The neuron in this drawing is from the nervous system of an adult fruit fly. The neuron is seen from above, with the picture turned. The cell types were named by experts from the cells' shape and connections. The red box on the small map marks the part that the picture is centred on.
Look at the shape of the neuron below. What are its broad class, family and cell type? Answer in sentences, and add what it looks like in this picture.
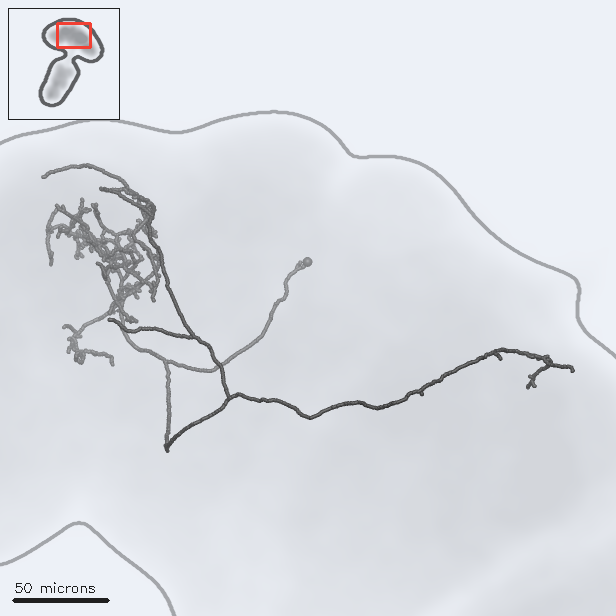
Its broad class is central-brain intrinsic neuron. The family is hemilineage LALv1_ventral. Its cell type is CB2624. It is in the brain and does not reach the nerve cord. The cell body is in the middle of the picture. By the scale bar it is about 300 microns wide in this view.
